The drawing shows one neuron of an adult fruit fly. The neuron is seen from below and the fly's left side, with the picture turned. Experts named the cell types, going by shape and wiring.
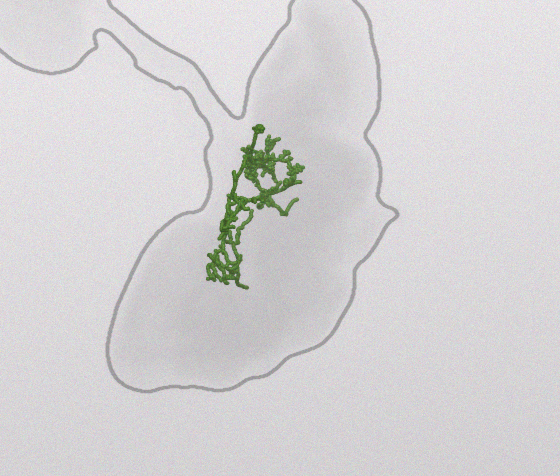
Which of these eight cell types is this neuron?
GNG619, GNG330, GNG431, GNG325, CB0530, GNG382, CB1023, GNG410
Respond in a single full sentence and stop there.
The cell type that this neuron has is CB0530.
